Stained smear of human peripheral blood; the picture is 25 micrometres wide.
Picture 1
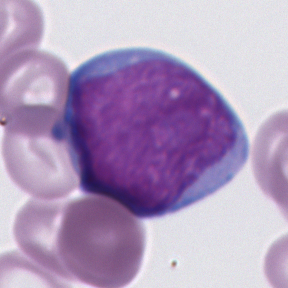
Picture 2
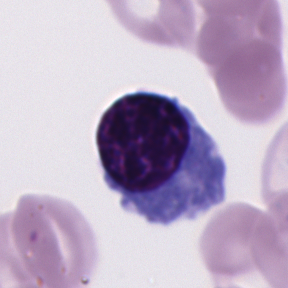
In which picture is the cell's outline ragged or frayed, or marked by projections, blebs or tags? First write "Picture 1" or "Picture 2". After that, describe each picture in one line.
Picture 2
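What picture 1 shows: The cell outline is smooth and roughly rounded with a blunt angular contour.
What picture 2 shows: The cytoplasmic margin is irregular and ragged at the lower right.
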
